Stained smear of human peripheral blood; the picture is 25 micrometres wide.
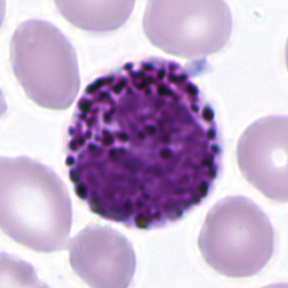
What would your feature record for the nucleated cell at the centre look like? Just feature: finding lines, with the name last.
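Granule colour: very dark purple to nearly black.
Granule position: over the nucleus as well as around it.
Granule density: most crowded along the rim of the cell.
Nuclear outline: hidden by the overlying granules.
Name: basophil.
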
